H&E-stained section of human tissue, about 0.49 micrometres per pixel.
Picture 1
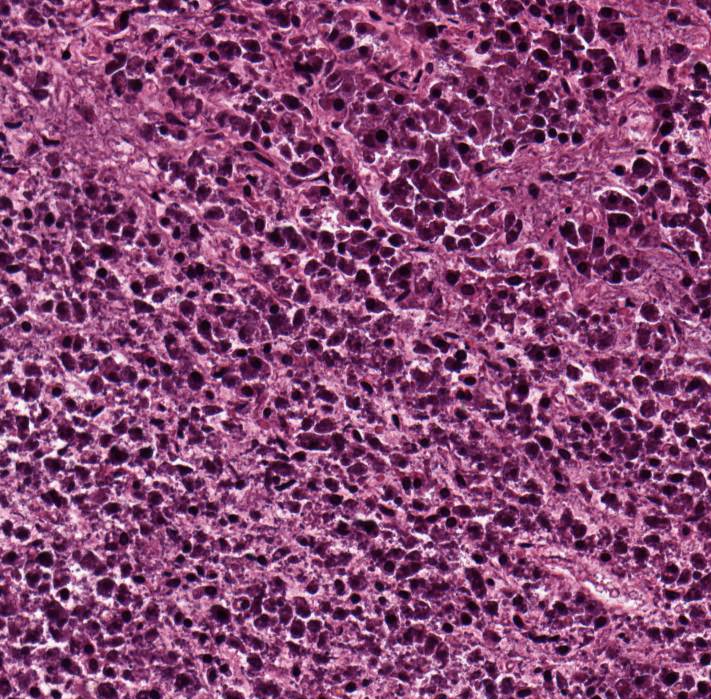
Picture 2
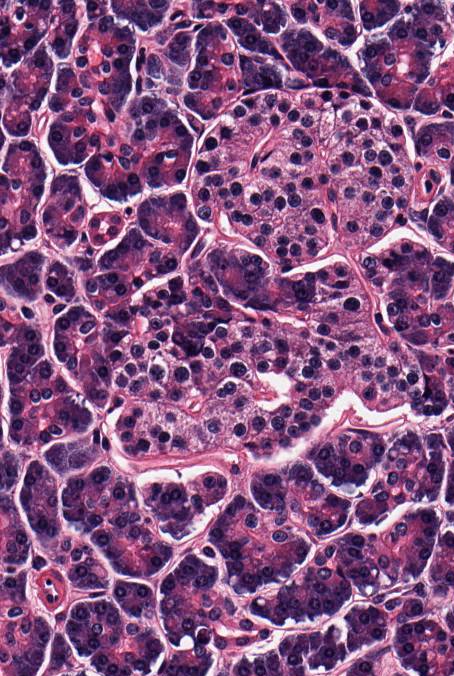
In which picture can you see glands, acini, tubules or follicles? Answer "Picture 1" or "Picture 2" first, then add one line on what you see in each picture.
Picture 2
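In picture 1: No glands, tubules or lumina are formed anywhere in the field.
In picture 2: In the acinar cells the cytoplasm is purple toward the base and pink toward the centre of each acinus.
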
